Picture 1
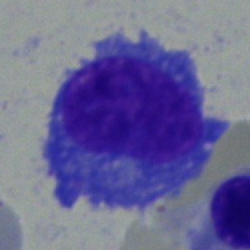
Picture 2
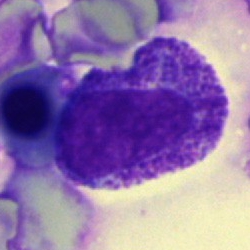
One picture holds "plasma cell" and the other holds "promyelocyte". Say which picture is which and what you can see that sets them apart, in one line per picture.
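Picture 1 shows a plasma cell: No distinct granules are seen in the cytoplasm.
Picture 2 shows a promyelocyte: The cell is packed with coarse dark purple granules.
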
